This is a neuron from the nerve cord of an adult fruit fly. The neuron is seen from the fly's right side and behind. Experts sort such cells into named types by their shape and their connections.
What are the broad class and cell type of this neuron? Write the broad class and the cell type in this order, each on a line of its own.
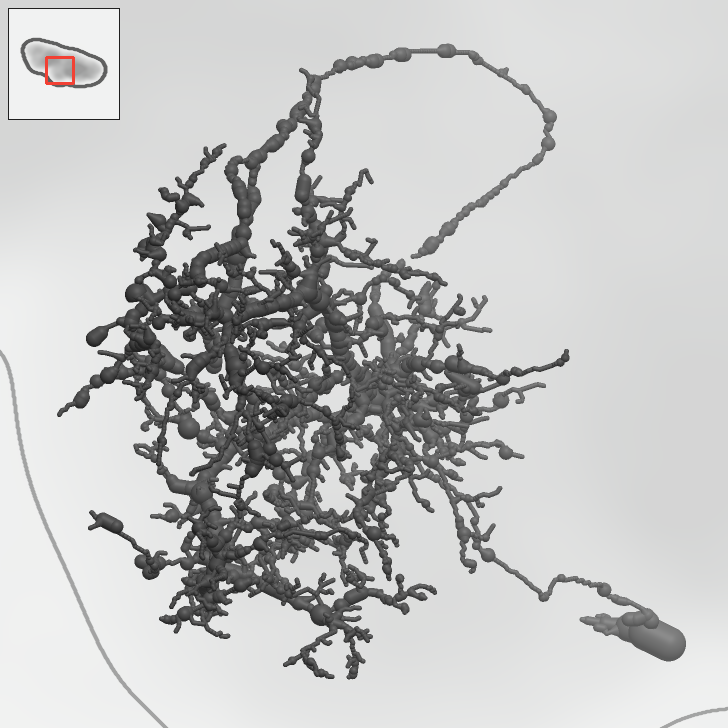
nerve-cord intrinsic neuron
INXXX466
